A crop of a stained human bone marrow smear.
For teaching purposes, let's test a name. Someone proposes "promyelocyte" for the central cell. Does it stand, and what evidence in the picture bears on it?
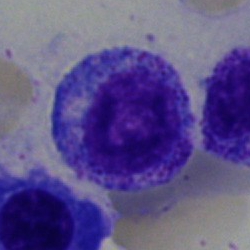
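The name promyelocyte fits this cell, in preference to blast. Its nucleus lies slightly off-centre towards the right, leaving a wider rim of cytoplasm on the left.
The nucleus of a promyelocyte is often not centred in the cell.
The off-centre position seen here accords with promyelocyte. The cytoplasm stains blue, with a paler patch beside the nucleus on its left side. The outline is round and smooth. Another nucleated cell lies close by at the right edge of the picture.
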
